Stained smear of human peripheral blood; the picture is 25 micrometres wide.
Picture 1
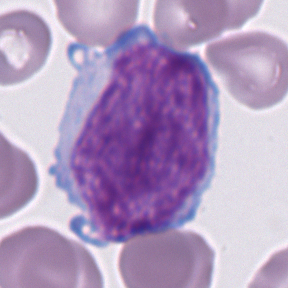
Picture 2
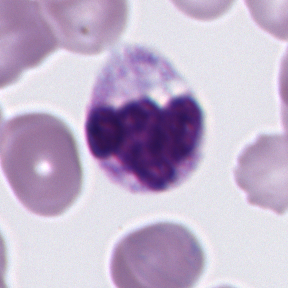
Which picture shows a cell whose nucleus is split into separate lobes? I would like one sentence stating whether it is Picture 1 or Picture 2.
The cell shown in Picture 2 has a nucleus formed of distinct lobes.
